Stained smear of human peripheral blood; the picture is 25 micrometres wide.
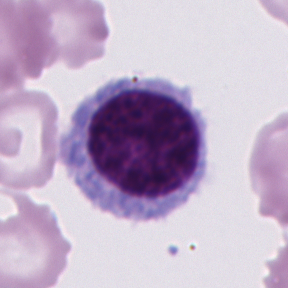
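Hairy cell in the middle of the field. Its edge is ragged, with many fine short projections all round; the chromatin is dark purple and coarsely clumped, paler strands running between the clumps. I can make out no distinct nucleolus, and no distinct granules in the cytoplasm.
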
